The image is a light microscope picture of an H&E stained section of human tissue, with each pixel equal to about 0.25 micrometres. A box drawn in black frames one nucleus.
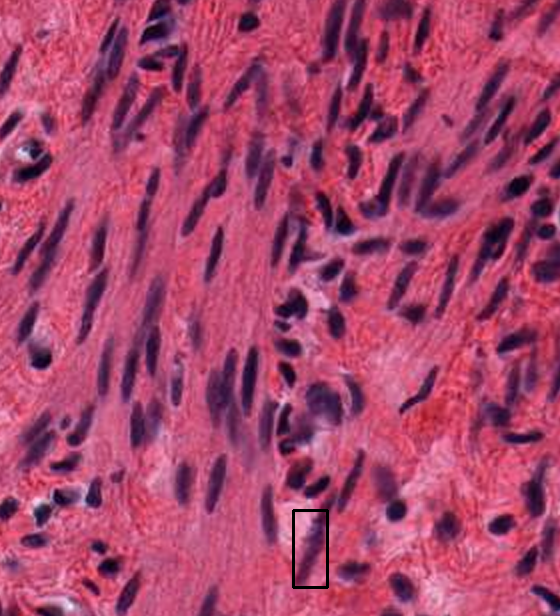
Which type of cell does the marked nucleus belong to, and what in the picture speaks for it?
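The marked cell is a smooth muscle cell. The nucleus is long and slender with tapered ends, and it runs obliquely. The cytoplasm around it is pink and finely fibrillar, with no sharp cell outline visible. It lies parallel to nearby elongated nuclei, running along the same direction as the surrounding fibres. A pale, lightly stained area lies against its upper left side.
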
